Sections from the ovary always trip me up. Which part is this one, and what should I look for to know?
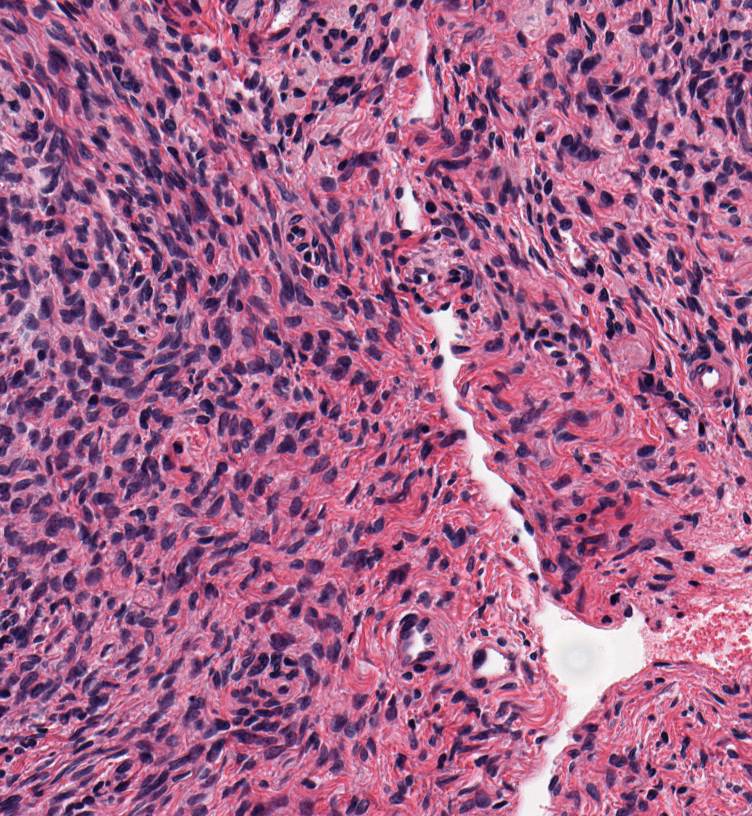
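This is the ovarian cortex. Densely packed spindle-to-ovoid cells fill almost the whole field in sheets.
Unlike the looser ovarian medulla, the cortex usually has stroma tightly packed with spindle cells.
Their dark, elongated to ovoid nuclei lie close together, with scant cytoplasm and indistinct borders. Wavy pink collagen fibres run between the cells throughout.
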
